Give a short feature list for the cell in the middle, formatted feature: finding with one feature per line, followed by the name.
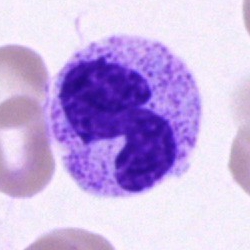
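Nucleus: two lobes, still joined
Chromatin: dark purple, coarsely clumped
Cytoplasm: plentiful, pale lilac
Granules: fine, purple, scattered throughout cytoplasm
Identification: segmented neutrophil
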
